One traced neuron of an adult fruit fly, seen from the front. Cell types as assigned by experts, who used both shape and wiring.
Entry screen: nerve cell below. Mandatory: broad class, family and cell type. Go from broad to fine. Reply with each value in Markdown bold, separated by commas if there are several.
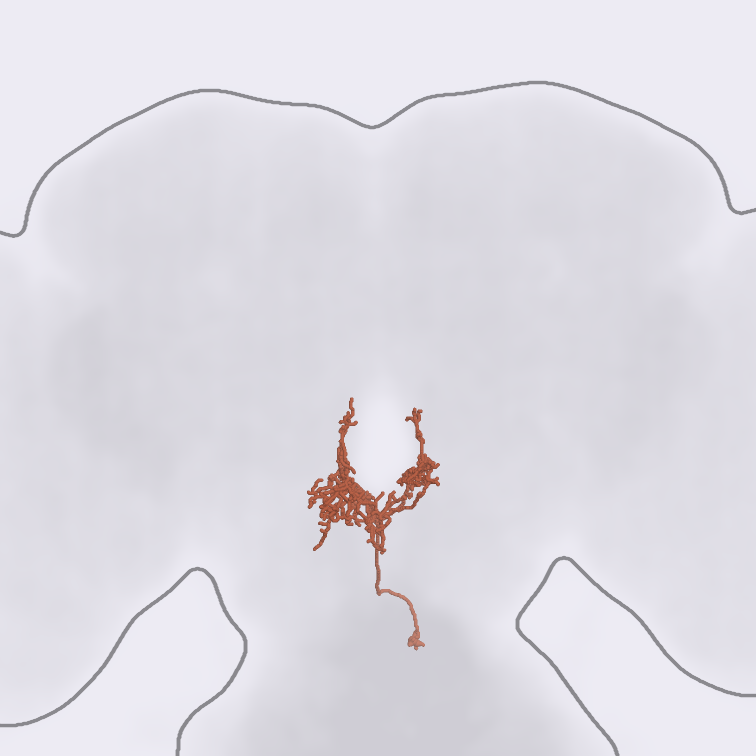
**central-brain intrinsic neuron**, **hemilineage LB5**, **PRW061**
